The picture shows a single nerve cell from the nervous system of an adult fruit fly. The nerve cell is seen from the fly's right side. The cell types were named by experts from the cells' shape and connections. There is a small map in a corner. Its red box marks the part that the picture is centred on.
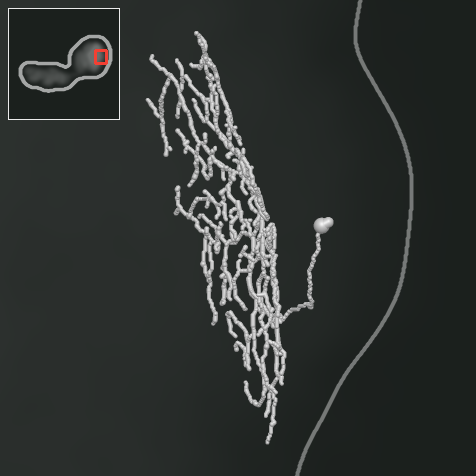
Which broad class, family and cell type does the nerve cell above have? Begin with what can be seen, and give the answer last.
Dozens of branch ends can be seen. In this view it is taller than it is wide. Its broad class is optic-lobe intrinsic neuron. Its family is Dm. It is of cell type Dm18.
